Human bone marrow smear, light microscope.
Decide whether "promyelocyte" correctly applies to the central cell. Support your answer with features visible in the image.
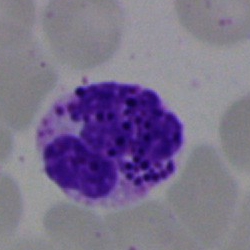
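Look first at what is here: a roughly round outline, a nucleus with no visible nucleoli, and pale grey red cells lying around the cell without overlapping it.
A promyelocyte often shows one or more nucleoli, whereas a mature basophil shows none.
So the missing nucleoli speak for basophil and against promyelocyte. This cell is a basophil, not a promyelocyte.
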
